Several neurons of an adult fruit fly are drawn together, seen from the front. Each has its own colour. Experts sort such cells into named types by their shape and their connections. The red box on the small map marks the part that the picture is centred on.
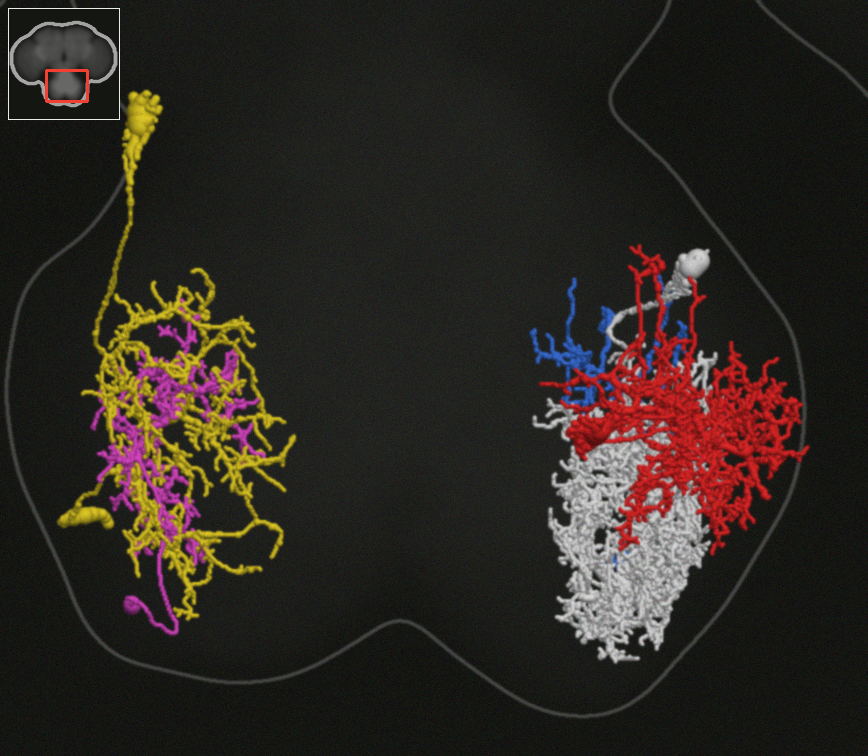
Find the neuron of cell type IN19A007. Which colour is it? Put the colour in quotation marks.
"white"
